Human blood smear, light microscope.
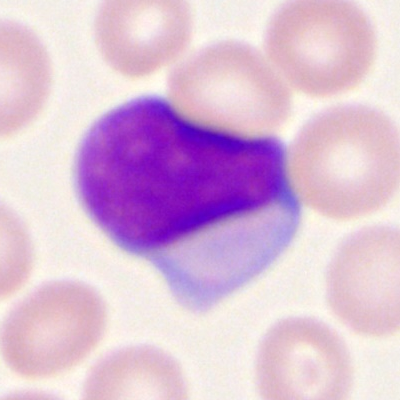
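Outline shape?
Irregular, not round.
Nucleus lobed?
No; a single unlobed mass filling the upper-left part of the cell.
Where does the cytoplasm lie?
Mainly on the lower-right side of the nucleus.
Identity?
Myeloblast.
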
